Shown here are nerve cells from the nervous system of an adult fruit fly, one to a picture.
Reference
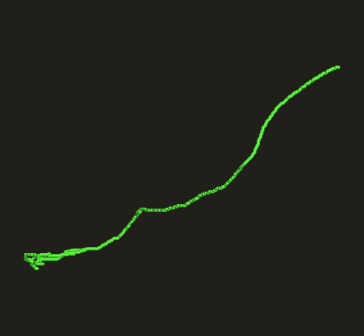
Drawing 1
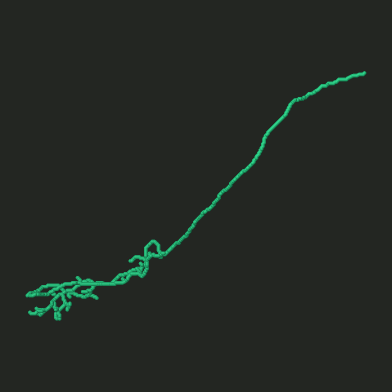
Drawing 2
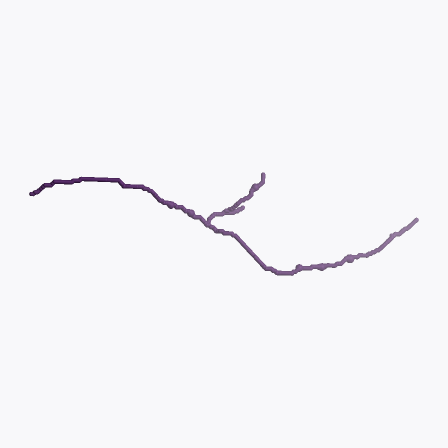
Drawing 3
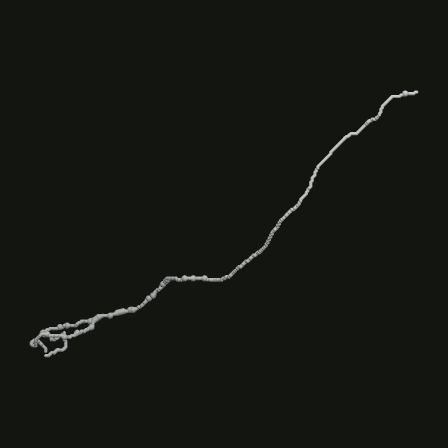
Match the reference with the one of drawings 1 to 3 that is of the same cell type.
3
